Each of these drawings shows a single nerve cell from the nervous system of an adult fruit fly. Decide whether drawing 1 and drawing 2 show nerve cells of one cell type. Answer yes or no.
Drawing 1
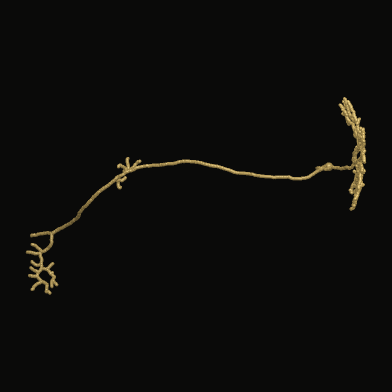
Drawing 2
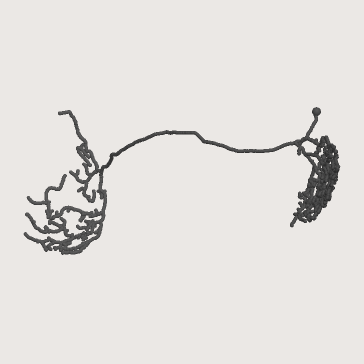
no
